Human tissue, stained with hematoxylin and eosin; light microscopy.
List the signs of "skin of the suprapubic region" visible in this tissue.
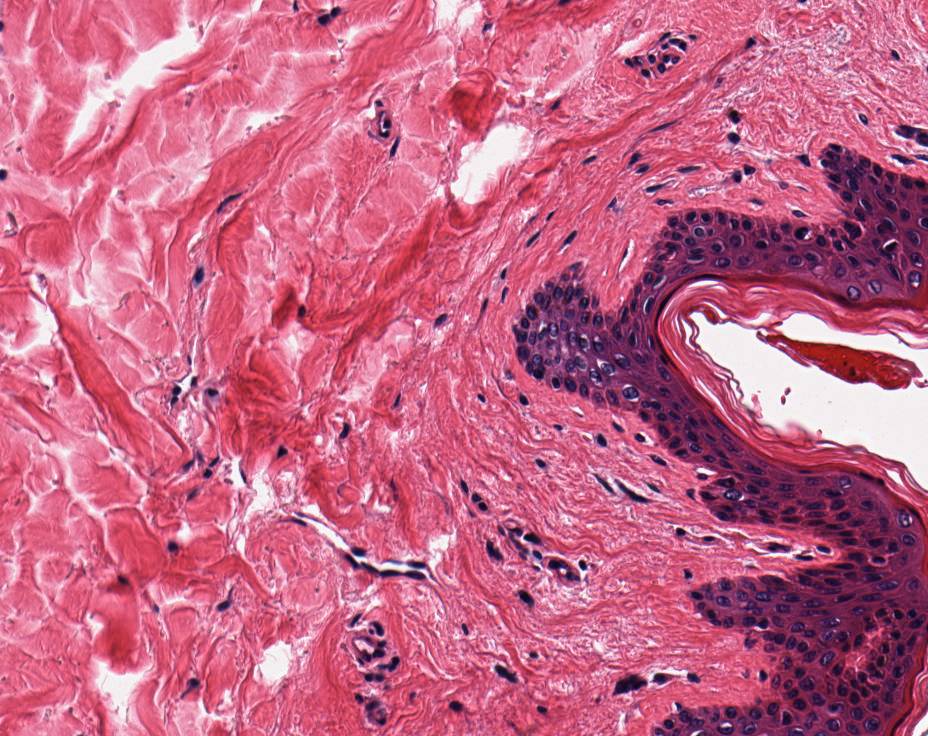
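This is skin of the suprapubic region. Look first to the right side of the field: a band of epithelium occupies it, while connective tissue fills the centre and left. That epithelium is stratified squamous, and on its surface facing the white space sits a thin, compact, bright pink keratin layer.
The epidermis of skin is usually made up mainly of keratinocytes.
Now follow the broad epithelial ridges that project leftward into the connective tissue. Scattered in that connective tissue, including near the top centre and bottom centre, are small capillary-sized vessels with clustered nuclei.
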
